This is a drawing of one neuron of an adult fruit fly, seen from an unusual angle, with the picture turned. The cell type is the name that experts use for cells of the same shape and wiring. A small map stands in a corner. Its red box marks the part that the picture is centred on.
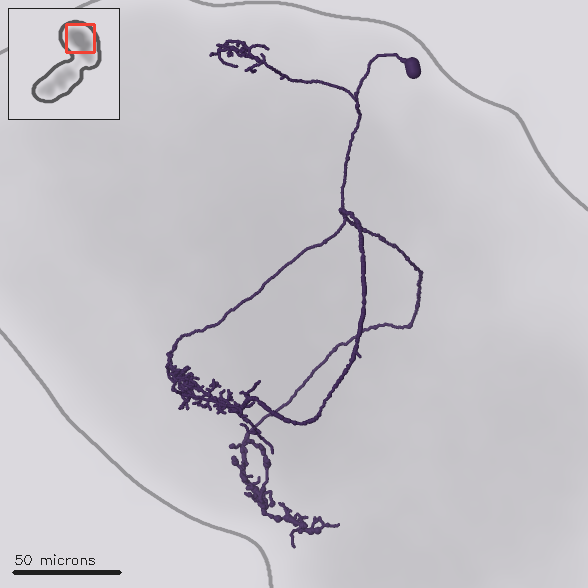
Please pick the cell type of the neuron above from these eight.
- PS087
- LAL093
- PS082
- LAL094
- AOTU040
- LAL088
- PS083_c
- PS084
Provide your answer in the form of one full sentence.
This neuron is a cell of type PS082.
